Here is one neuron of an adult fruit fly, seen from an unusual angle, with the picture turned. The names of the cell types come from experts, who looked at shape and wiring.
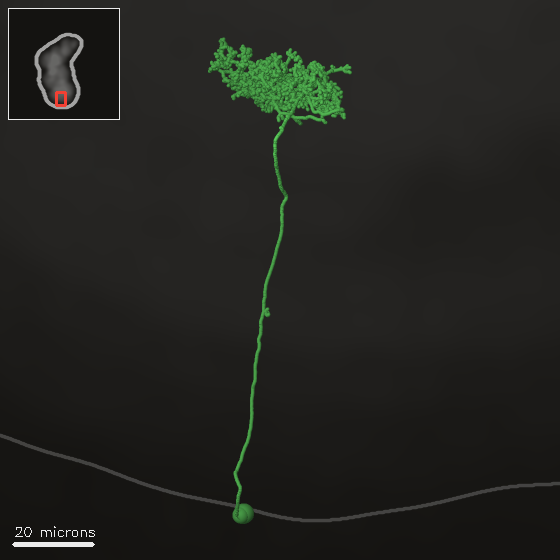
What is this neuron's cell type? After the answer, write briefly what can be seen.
The cell type is LPi34. It is an optic-lobe intrinsic neuron. By the scale bar it is about 120 microns tall in this view. As drawn here it is more than twice as tall as it is wide.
